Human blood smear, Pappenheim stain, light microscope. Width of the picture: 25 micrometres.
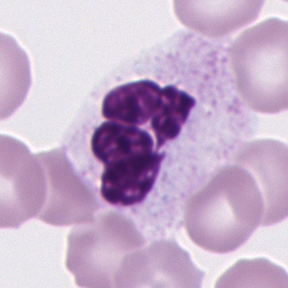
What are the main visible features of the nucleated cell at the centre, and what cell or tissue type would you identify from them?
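Chromatin dense, dark purple, coarsely clumped. No nucleoli visible. Cytoplasm abundant, very pale, faintly lilac-grey. Outline irregular and somewhat angular rather than round. Cell: segmented neutrophil.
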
